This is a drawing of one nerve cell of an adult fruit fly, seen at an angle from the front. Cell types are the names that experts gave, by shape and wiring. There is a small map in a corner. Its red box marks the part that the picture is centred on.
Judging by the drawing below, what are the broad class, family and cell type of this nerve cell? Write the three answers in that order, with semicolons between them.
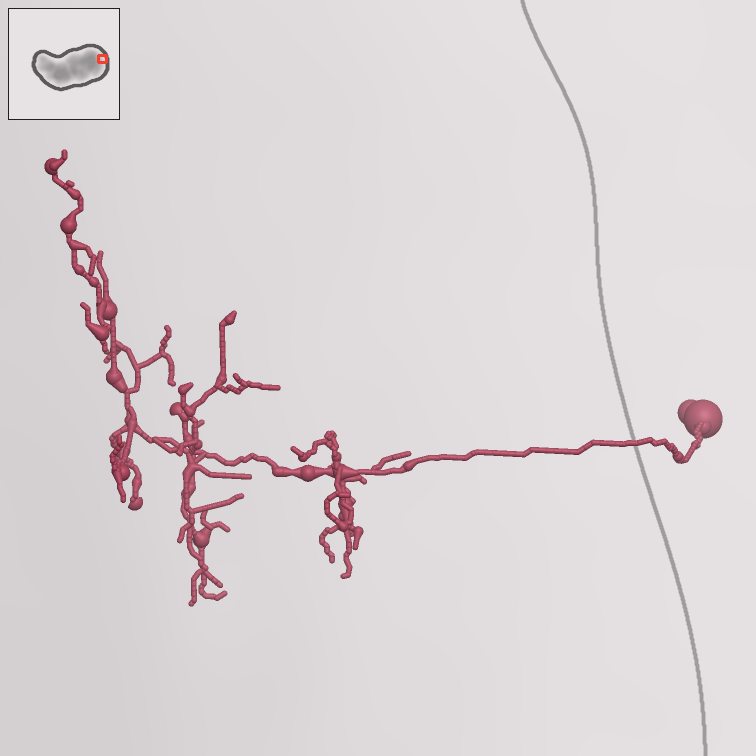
optic-lobe intrinsic neuron; Mi; Mi17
